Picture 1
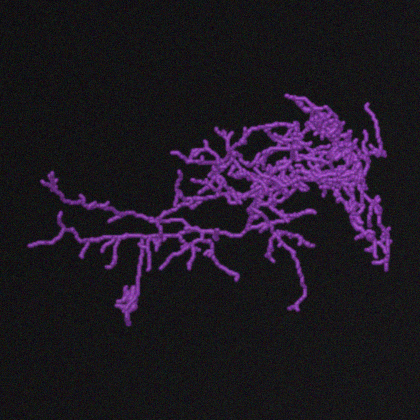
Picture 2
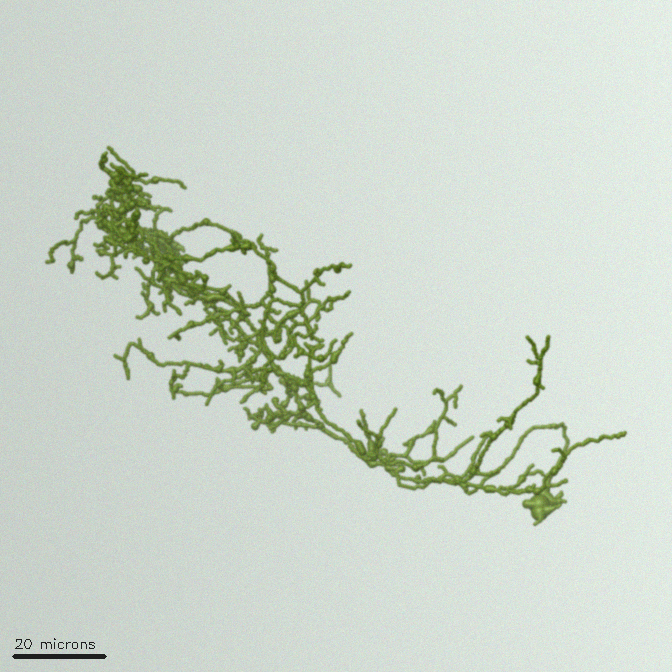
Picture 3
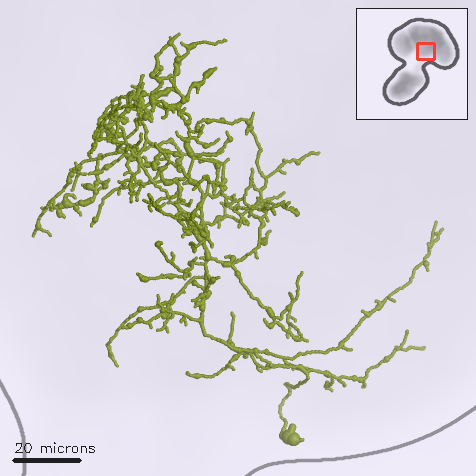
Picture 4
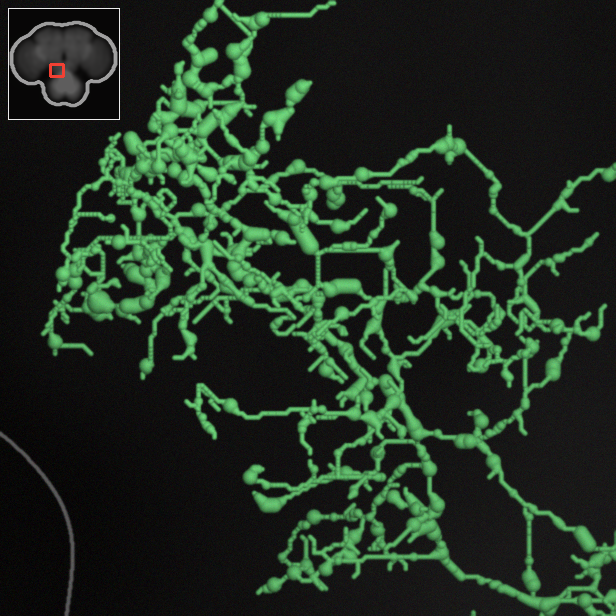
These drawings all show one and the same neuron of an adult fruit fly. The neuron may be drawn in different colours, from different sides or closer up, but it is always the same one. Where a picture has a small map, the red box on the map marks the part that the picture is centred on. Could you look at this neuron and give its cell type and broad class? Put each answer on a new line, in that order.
GNG241
central-brain intrinsic neuron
